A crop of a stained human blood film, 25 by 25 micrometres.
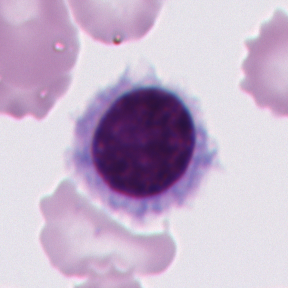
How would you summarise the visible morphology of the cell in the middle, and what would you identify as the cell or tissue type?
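Look around the border first: it's ragged, with fine hair-like projections the whole way round. The cytoplasm is pale greyish blue, with no granules and no clear vacuoles. This is a hairy cell.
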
